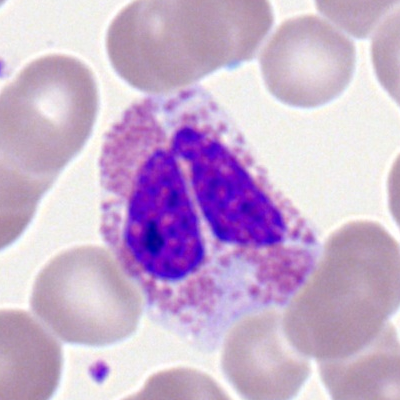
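Eosinophil, central cell, stained blood smear. Outline irregular and somewhat angular, not round. Nucleus in two lobes lying side by side, a narrow pale cleft running between them. Chromatin dark purple, coarsely clumped.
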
